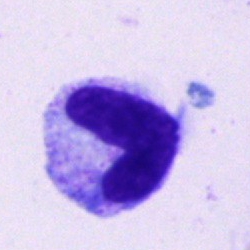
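Band neutrophil, the central cell. Its nucleus is bent into a V shape with the notch opening to the left, and it lies toward the upper right. Look at the pale lilac-blue cytoplasm and the roughly rounded outline, slightly angular and uneven at the edge.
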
